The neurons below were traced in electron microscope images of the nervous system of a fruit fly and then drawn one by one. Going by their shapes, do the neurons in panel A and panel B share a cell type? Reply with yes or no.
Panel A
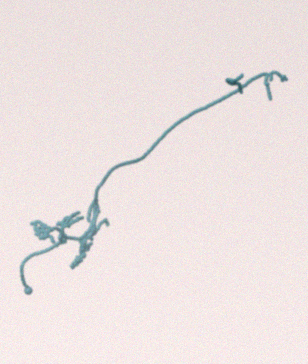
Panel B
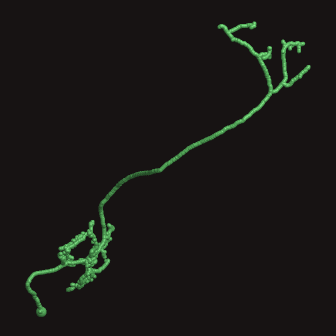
no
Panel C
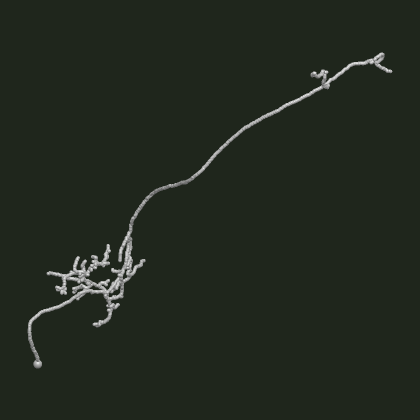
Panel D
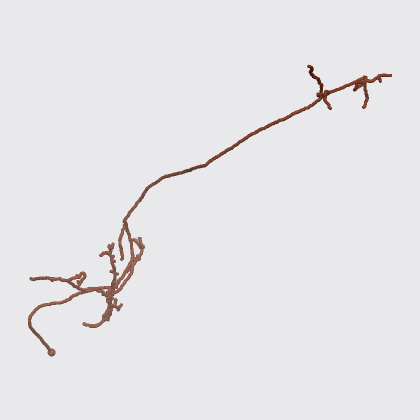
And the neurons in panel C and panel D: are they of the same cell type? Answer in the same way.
no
